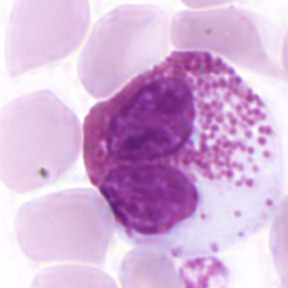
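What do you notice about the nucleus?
It has two lobes, one above the other, and it lies against the left side of the cell.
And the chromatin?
Dense and dark purple, with no nucleoli visible.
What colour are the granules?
Reddish-purple.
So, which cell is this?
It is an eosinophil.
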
